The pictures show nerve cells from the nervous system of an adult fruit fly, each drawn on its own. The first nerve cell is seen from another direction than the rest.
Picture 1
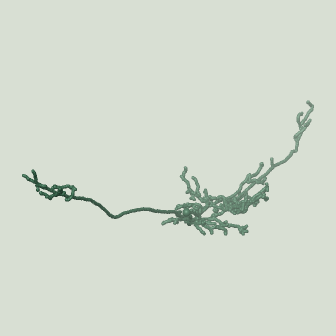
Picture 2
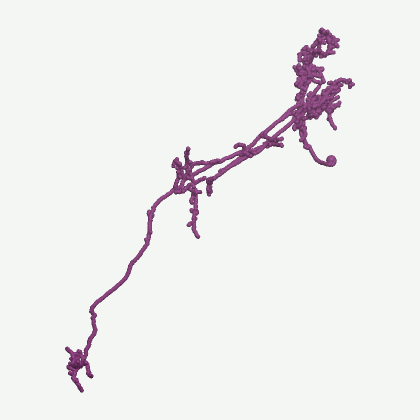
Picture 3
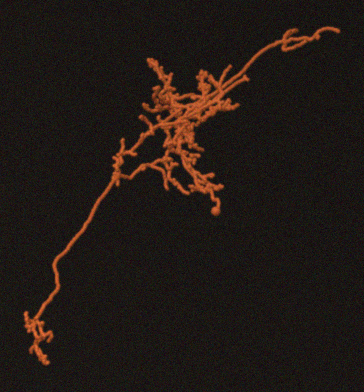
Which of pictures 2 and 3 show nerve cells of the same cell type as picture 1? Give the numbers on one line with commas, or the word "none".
2, 3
